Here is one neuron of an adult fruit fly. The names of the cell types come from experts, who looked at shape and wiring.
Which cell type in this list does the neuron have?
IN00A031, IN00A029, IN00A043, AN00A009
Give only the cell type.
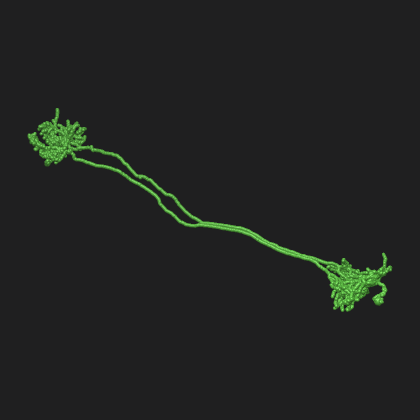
AN00A009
